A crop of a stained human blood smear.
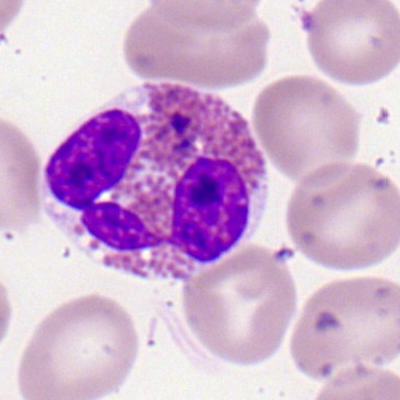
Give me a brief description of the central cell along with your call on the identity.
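Look first at the outline: roughly round, with a smooth edge. Now the nucleus, which is split into three separate lobes, two on the left side of the cell and one on the right. Its chromatin stains deep purple and looks coarsely clumped. What we have here is an eosinophil.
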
